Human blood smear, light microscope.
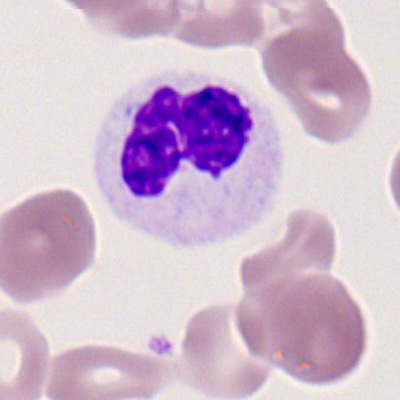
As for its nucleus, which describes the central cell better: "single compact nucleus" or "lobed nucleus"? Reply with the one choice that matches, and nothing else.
Lobed nucleus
